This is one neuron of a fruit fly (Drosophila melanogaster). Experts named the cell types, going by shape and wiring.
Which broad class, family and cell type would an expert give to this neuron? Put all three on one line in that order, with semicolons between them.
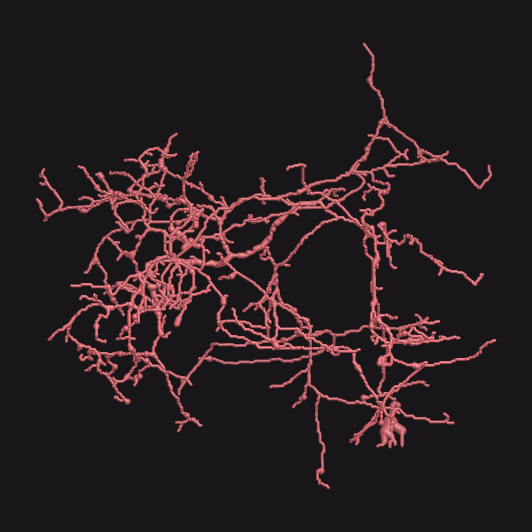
nerve-cord intrinsic neuron; hemilineage 00A; IN00A021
